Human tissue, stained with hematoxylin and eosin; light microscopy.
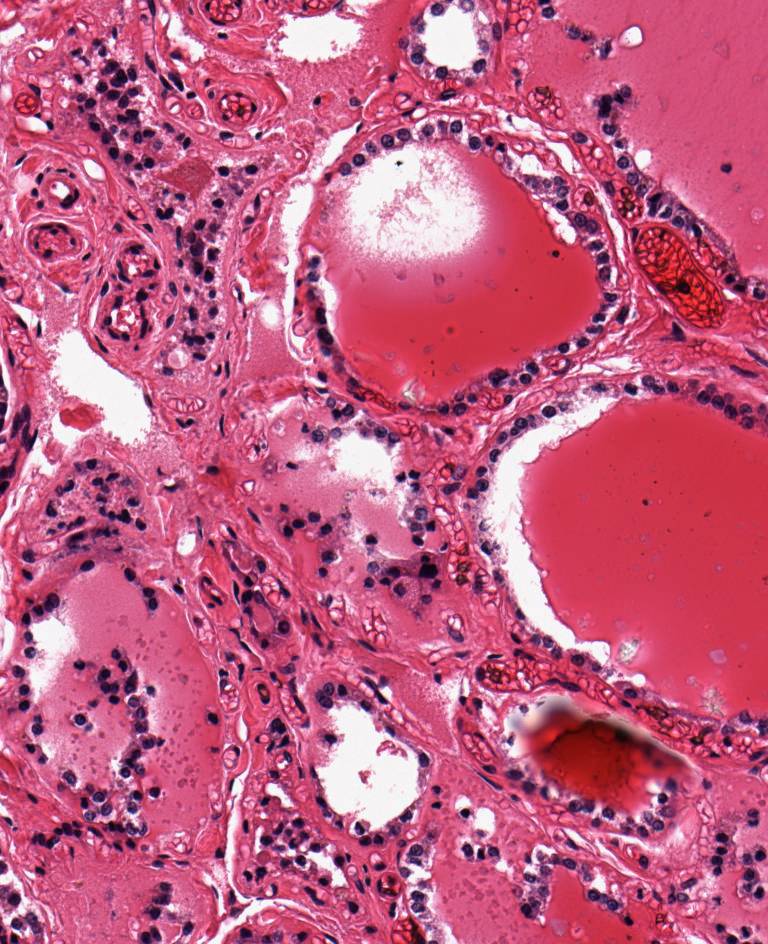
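Thyroid: closed rounded follicles of varying size make up the field, largest on the right. Each is lined by a single layer of low cuboidal epithelial cells whose small, round, dark-staining nuclei are fairly uniform in size. The large right-hand follicles hold homogeneous deep pink-red material.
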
